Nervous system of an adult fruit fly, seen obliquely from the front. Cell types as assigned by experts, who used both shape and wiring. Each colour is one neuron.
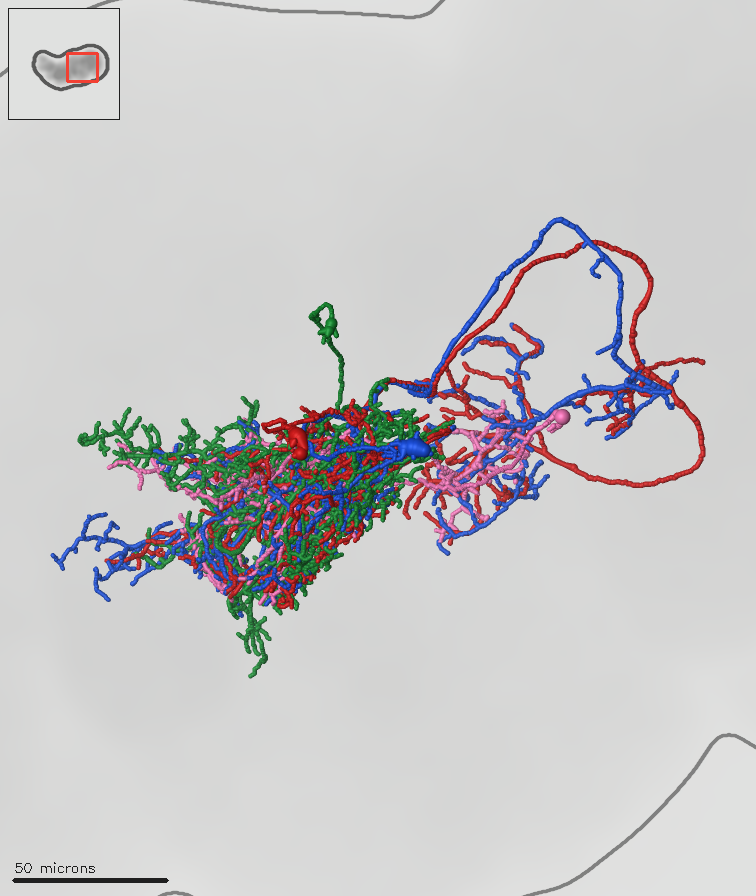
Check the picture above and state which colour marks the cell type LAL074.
red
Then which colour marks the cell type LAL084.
blue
